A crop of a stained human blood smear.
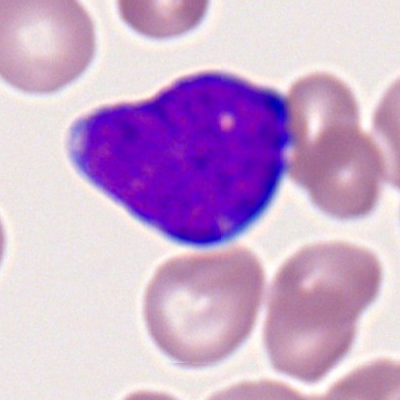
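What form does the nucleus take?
A single unlobed mass that follows the cell outline.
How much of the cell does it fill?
Nearly all, leaving a thin rim of deep blue cytoplasm.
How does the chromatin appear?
Fairly even and finely stippled, not in coarse dark blocks.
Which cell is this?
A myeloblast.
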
